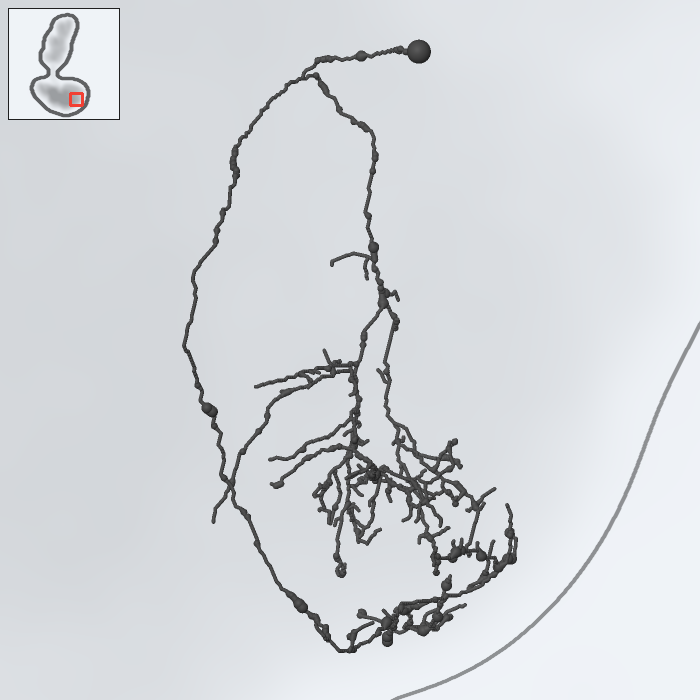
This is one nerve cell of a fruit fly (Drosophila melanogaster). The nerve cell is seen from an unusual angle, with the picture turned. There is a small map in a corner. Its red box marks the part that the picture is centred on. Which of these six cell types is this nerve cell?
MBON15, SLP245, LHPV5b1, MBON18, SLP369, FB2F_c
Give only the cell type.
SLP369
